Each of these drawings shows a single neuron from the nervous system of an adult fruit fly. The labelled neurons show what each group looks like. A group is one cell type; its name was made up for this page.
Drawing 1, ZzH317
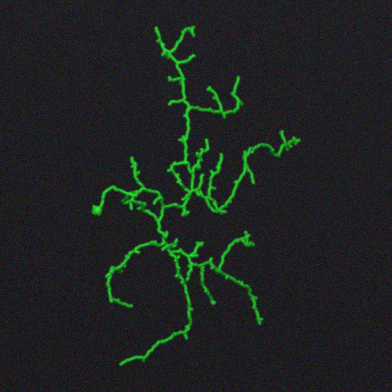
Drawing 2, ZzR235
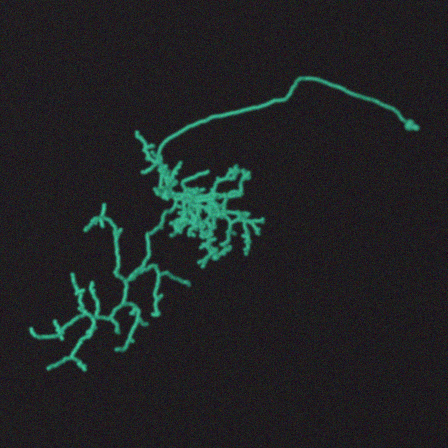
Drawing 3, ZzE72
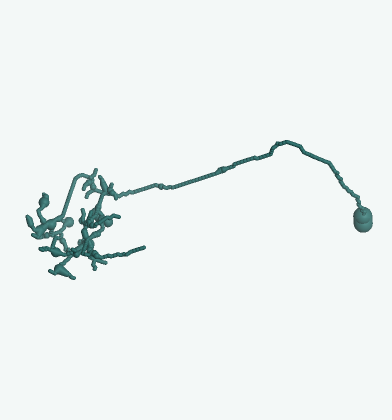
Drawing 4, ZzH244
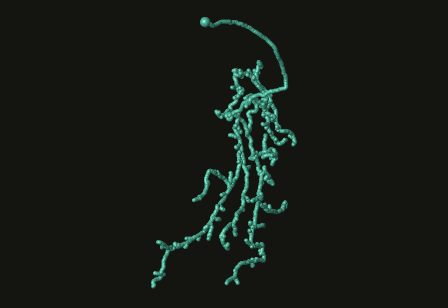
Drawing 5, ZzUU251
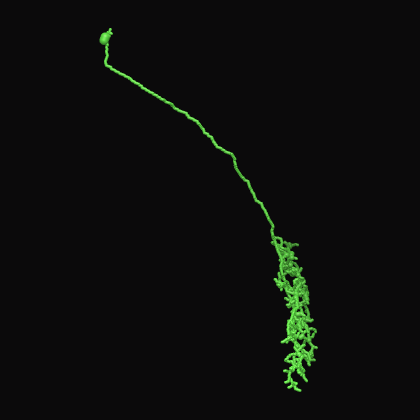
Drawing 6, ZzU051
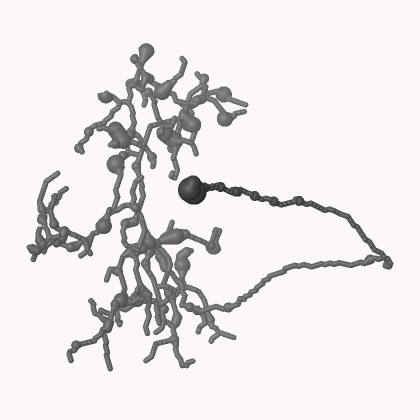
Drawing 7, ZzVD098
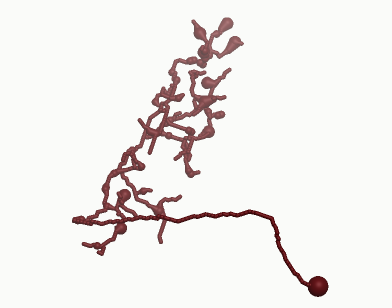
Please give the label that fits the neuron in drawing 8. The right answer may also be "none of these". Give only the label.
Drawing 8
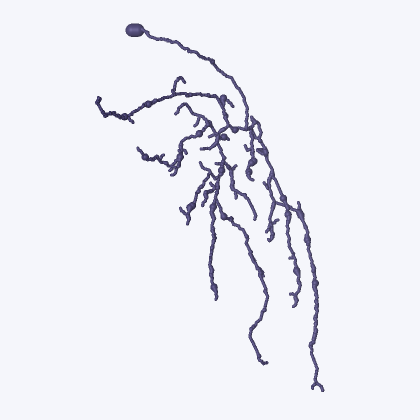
ZzH317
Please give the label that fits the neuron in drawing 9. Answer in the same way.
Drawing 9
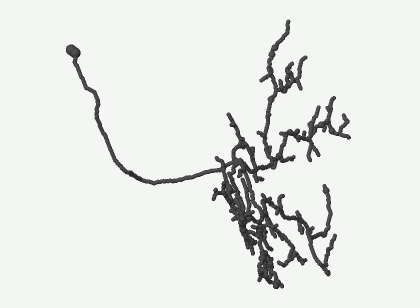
ZzH244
